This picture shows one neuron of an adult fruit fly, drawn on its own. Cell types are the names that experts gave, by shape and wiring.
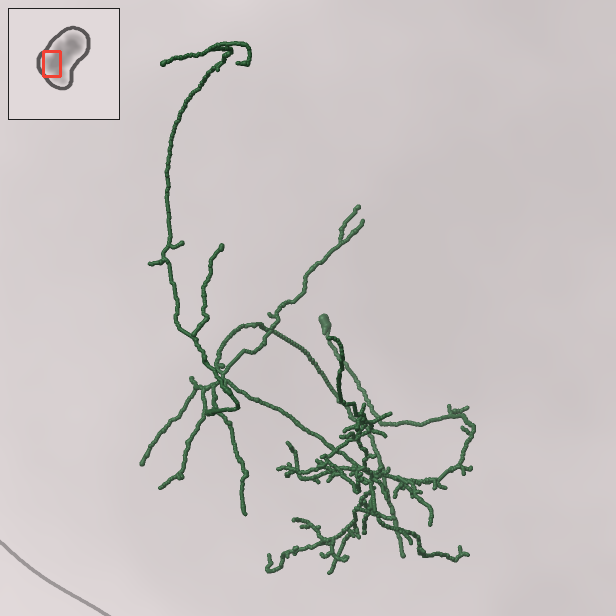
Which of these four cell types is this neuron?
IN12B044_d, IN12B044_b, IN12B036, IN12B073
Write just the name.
IN12B044_b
